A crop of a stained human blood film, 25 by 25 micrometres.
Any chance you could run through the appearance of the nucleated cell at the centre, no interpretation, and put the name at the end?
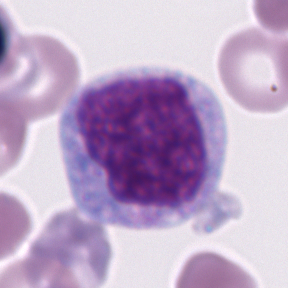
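Nucleus irregular in outline, notched on its left side. Sits toward the upper right, leaving a broader band of cytoplasm at lower left. Nucleus fills about 60% of the cell's area. Chromatin finely stippled and lacy, no coarse dark clumps. Fine pinkish-violet dust-like granules scattered through the cytoplasm. Monocyte.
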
